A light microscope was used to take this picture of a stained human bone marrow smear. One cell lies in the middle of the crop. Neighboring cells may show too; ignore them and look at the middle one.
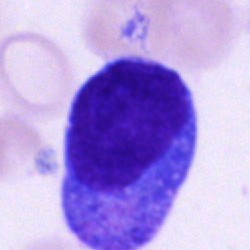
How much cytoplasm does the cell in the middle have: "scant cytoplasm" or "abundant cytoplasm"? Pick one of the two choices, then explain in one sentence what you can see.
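Abundant cytoplasm. Most of the cytoplasm lies below the nucleus as a broad crescent.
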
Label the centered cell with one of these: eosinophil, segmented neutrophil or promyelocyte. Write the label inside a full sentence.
In the centre of this crop there is a promyelocyte.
